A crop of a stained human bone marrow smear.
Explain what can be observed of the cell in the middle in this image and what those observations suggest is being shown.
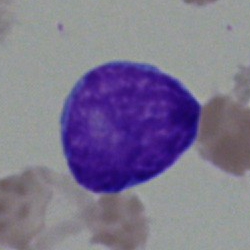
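Looking at the shape first, the cell is roughly rounded, though it narrows somewhat toward its right side. The nucleus takes up nearly the whole cell. Its chromatin looks finely mottled, with small paler spots all through it. The surface seems smooth, without projections. Putting that together, I'd call this a blast.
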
